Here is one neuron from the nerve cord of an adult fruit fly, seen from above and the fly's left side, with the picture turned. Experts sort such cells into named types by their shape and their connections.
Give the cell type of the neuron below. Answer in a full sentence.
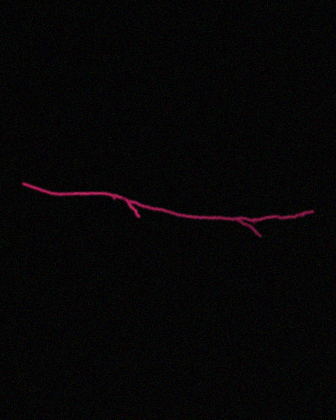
The cell type is DNp17.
